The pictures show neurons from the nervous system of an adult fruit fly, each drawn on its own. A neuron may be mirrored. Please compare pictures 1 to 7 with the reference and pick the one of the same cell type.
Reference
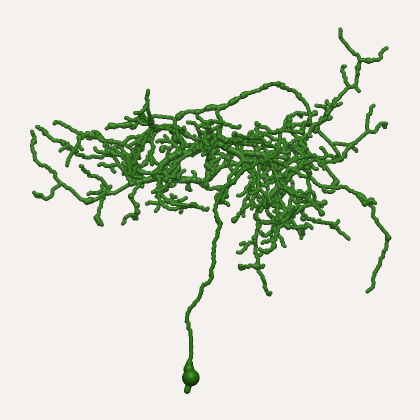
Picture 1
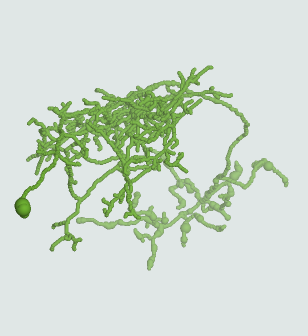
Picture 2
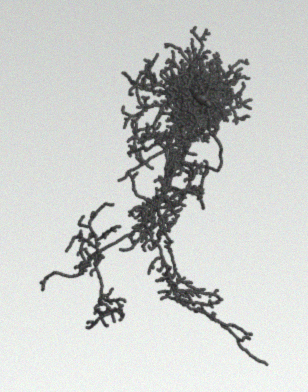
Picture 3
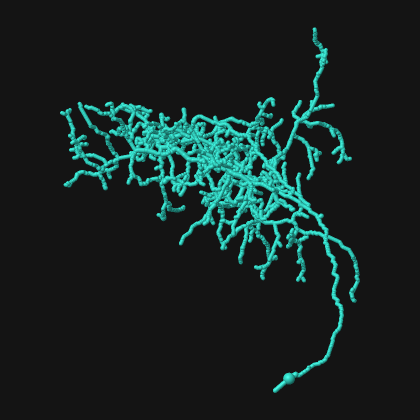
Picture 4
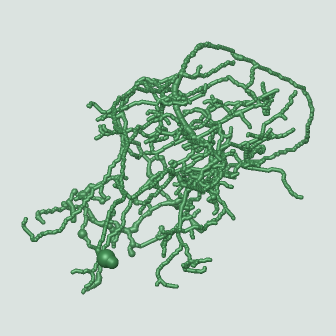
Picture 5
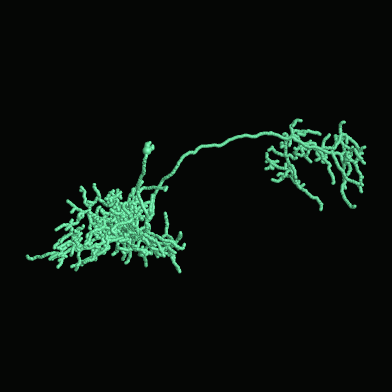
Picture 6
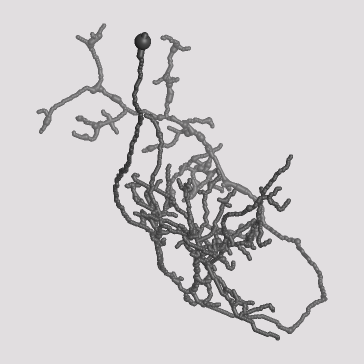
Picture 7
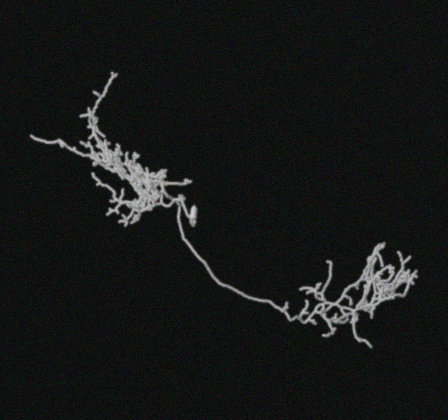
Picture 3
